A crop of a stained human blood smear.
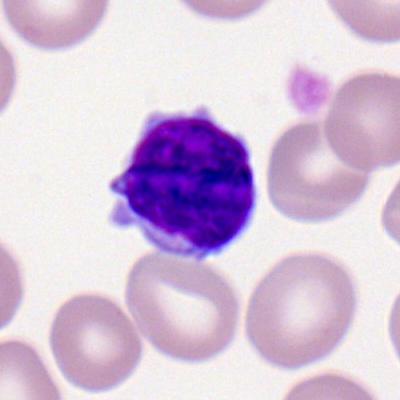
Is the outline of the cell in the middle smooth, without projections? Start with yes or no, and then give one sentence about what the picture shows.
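No. Small pale cytoplasmic tags project from the left edge of the cell.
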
